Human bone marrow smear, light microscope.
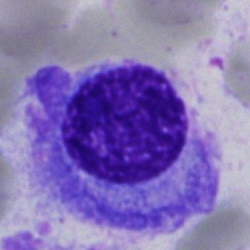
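Plasma cell, central, in a stained human bone marrow smear. Chromatin dark purple and coarsely clumped, with no distinct nucleolus visible in the nucleus. Outline irregular, its edges ragged and poorly defined. At the upper left, beside the nucleus, a darker purple rounded bulge.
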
